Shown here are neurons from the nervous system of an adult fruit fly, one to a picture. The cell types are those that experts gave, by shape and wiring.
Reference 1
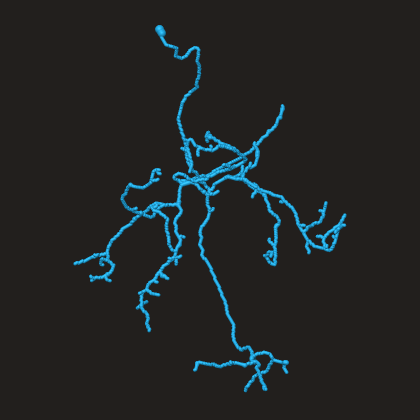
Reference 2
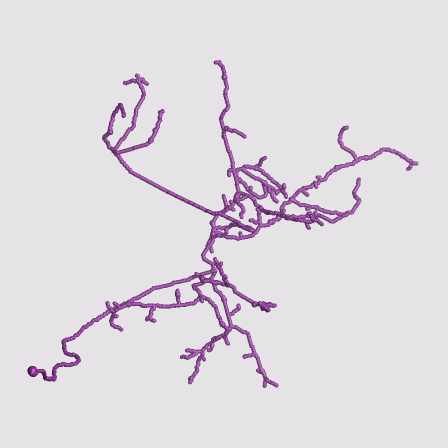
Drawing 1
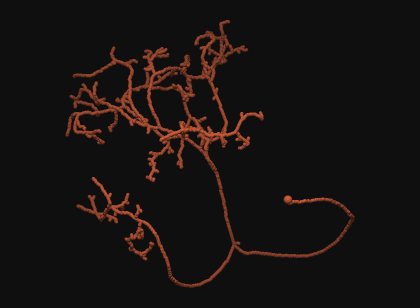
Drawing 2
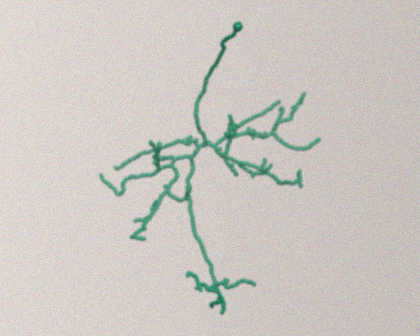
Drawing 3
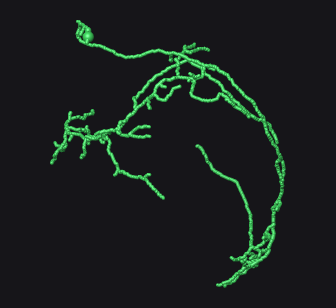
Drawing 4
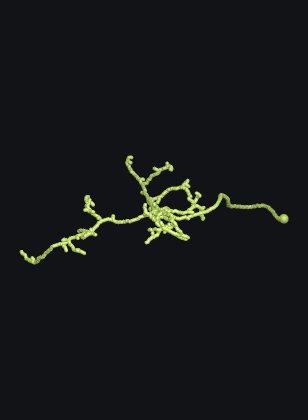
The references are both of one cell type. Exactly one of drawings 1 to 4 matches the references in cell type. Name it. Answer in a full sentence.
Drawing 2 is of the same cell type.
